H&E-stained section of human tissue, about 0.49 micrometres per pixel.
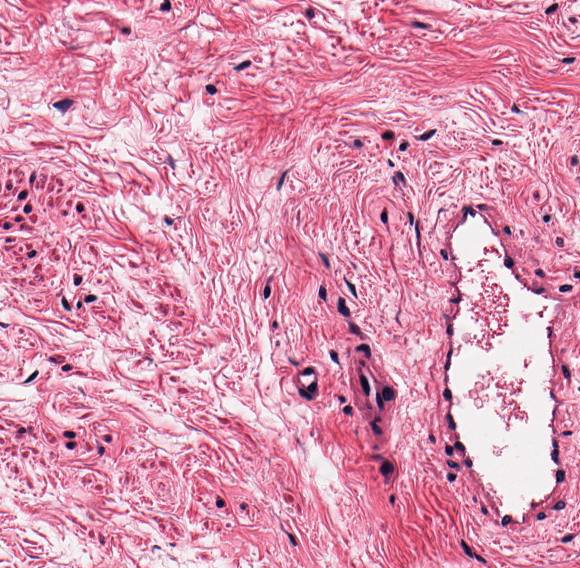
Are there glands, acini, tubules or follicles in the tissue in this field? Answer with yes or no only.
No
